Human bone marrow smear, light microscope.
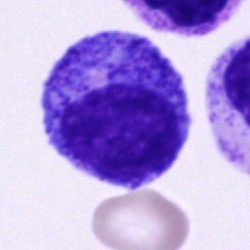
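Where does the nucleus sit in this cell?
Off-centre, in the lower part.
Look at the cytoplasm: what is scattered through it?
Dark purple granules, in blue-purple cytoplasm.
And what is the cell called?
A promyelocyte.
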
